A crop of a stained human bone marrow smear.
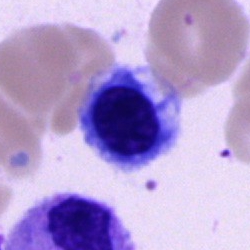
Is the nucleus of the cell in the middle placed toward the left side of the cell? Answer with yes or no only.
Yes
